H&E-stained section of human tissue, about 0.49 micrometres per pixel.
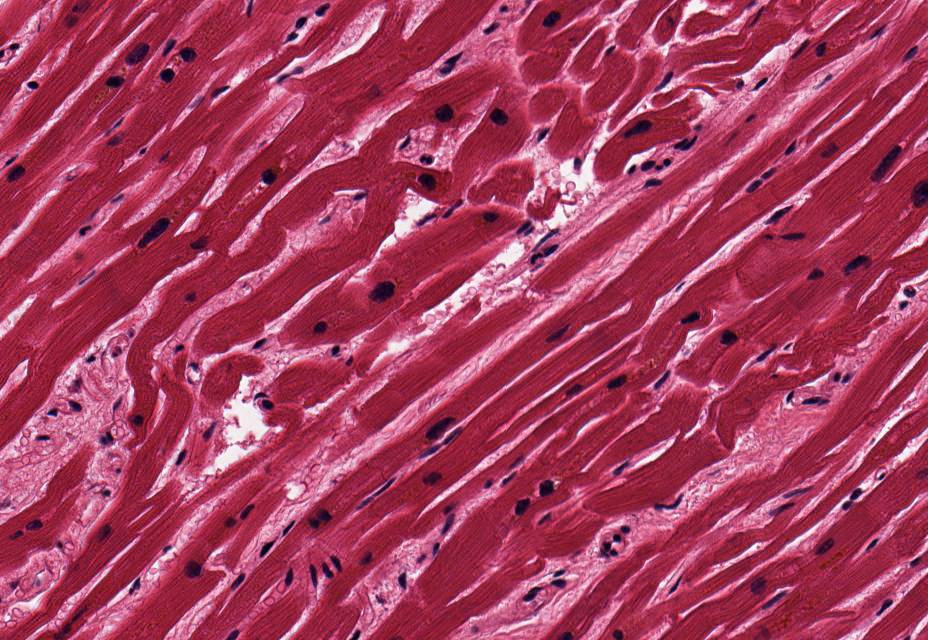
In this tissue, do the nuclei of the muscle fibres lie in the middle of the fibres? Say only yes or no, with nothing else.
Yes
